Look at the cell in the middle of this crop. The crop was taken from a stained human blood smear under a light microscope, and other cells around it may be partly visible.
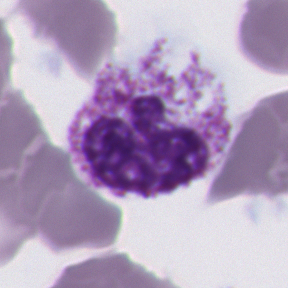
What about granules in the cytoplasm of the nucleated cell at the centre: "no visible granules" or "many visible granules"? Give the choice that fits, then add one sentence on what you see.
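Many visible granules. The granules leave little of the cytoplasm itself visible, only pale spaces between them.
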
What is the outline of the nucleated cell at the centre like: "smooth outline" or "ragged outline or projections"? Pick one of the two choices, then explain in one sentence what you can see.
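Ragged outline or projections. The cell's outline is ragged, with granules straggling outward along its upper edge.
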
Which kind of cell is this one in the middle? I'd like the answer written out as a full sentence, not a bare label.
Located at the centre of the crop is a segmented neutrophil.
